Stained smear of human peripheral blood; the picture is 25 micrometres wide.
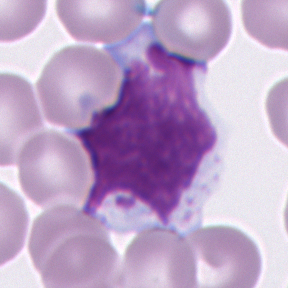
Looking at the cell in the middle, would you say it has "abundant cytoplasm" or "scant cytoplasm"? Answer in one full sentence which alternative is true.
A narrow rim is all the cytoplasm this cell has.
